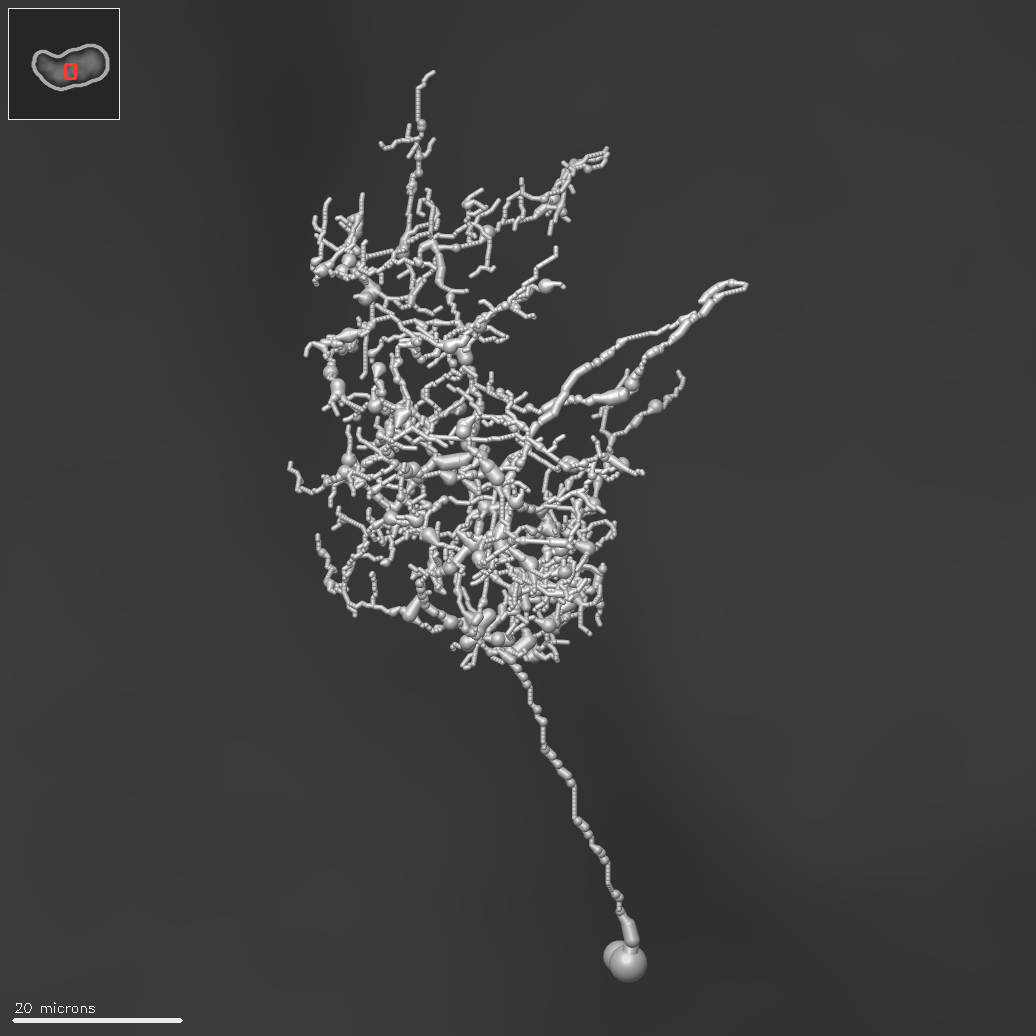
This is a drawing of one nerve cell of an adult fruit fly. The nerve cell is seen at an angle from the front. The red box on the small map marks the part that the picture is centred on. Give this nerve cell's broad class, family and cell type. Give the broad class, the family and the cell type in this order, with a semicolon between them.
central-brain intrinsic neuron; hemilineage VLPl&p1_lateral; PVLP073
